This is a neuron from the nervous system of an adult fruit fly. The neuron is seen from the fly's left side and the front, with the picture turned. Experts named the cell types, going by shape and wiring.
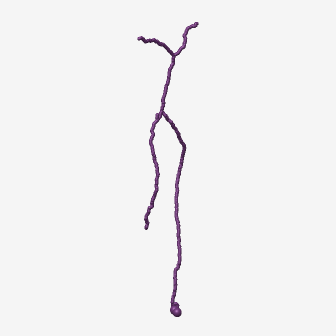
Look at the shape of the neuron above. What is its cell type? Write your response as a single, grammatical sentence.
It is IN21A031 that names the cell type of this neuron.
